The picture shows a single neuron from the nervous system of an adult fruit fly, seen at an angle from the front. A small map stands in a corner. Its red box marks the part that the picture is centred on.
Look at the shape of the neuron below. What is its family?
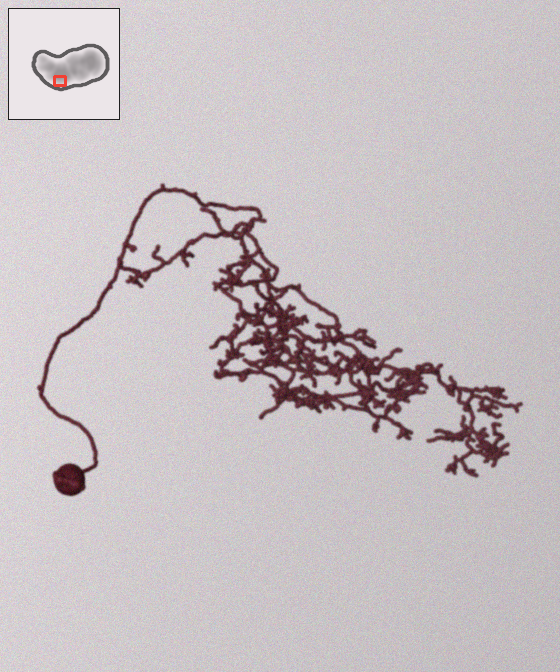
Cm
